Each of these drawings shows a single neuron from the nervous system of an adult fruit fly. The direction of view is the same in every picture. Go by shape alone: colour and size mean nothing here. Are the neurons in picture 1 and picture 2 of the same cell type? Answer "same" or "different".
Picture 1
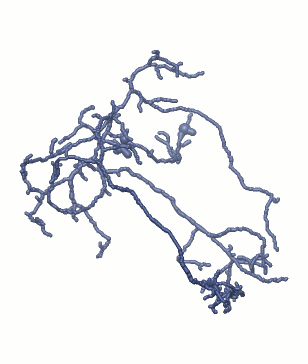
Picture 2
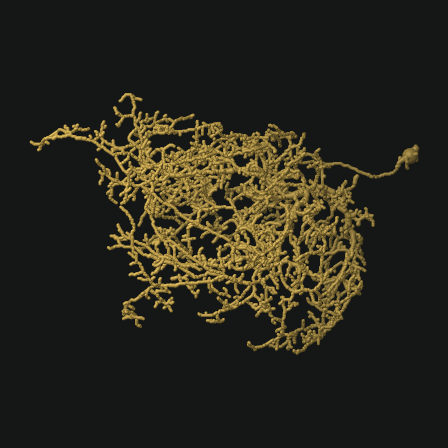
different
